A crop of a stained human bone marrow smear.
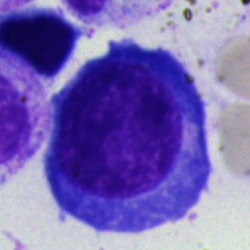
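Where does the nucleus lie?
Off-centre, shifted toward the upper left.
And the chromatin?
Finely stippled purple with small lighter pinkish patches, not coarse dark clumps.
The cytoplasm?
A deep blue rim, widest below the nucleus.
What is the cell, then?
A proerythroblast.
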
